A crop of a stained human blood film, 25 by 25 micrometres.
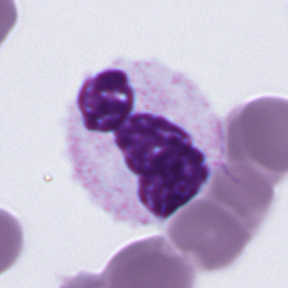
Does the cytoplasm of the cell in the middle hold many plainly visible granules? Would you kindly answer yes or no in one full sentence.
Yes, the cell's cytoplasm contains many granules that can be seen.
